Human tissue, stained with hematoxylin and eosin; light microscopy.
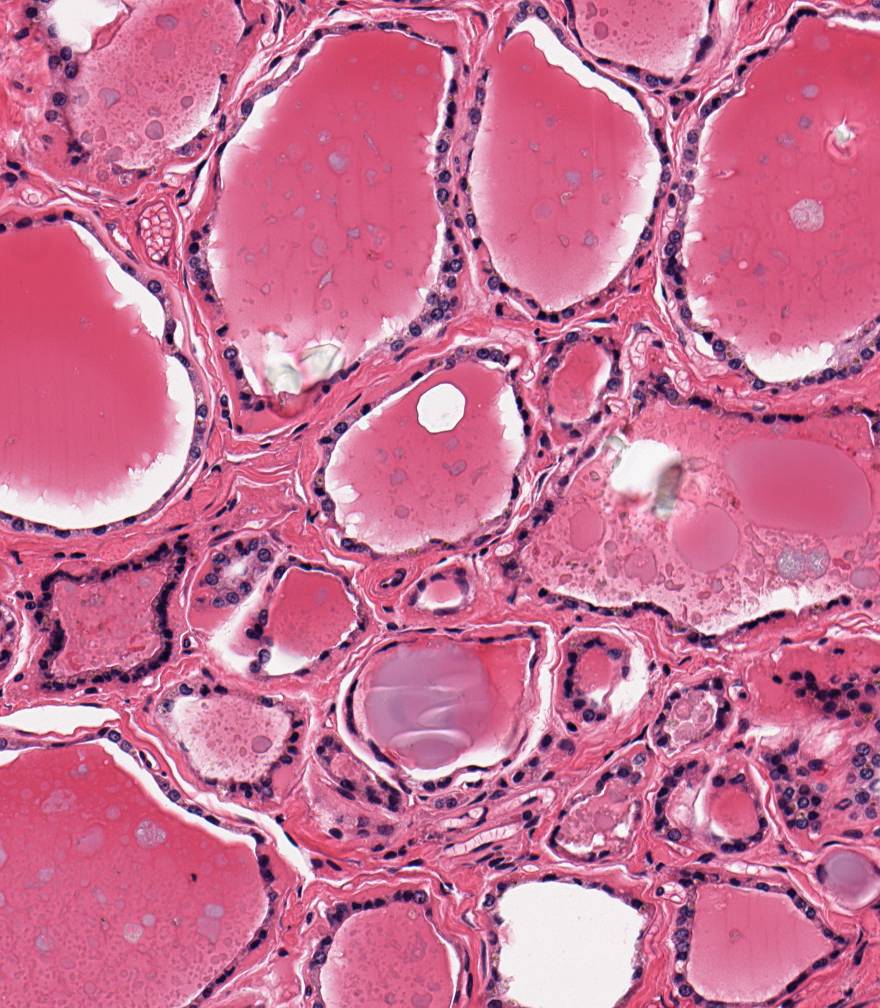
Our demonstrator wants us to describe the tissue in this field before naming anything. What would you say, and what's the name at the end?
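Closed, rounded follicles vary widely in size: largest at the top and left edges, smaller in the lower middle. Homogeneous pink colloid fills almost every one. Each is lined by one layer of flattened to low cuboidal cells, their small, round, dark nuclei in one row. This is thyroid.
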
